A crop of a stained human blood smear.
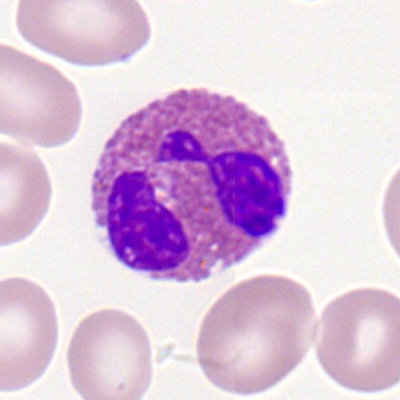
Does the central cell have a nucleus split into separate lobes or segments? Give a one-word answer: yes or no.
Yes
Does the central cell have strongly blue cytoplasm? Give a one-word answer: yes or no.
No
